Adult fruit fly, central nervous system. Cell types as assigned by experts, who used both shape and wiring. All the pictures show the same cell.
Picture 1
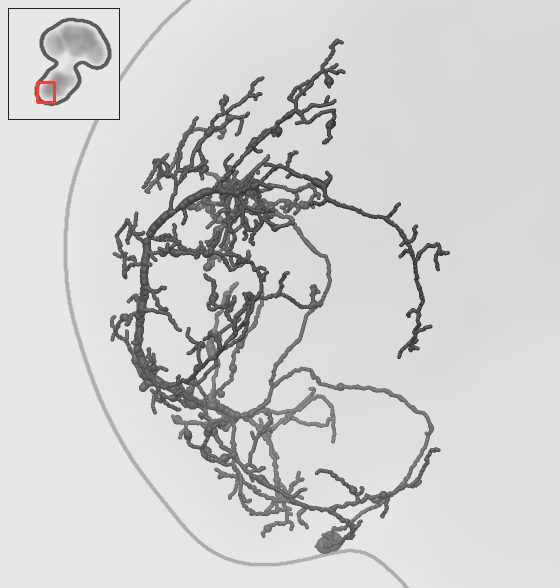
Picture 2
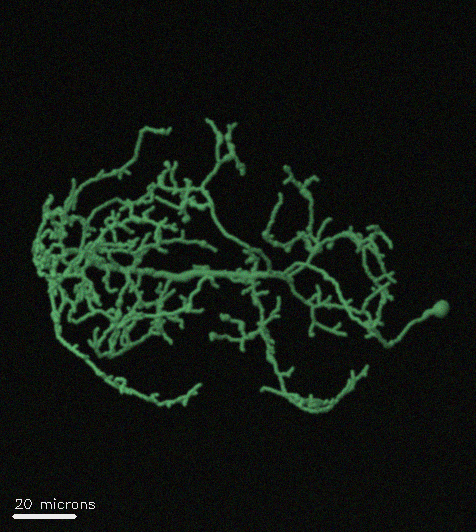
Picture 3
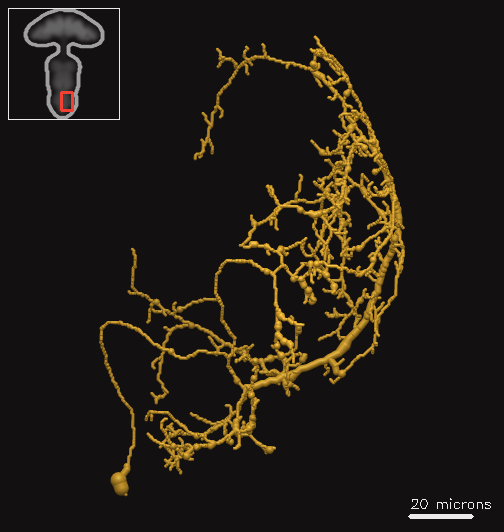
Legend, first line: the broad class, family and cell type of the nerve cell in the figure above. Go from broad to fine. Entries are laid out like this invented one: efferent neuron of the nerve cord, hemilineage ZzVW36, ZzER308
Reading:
nerve-cord intrinsic neuron, hemilineage 04B, IN04B031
